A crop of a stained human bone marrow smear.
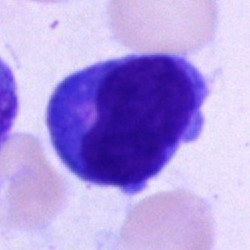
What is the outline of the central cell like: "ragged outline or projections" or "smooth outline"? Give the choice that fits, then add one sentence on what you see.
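Ragged outline or projections. Small rounded bulges project from the right and lower edges of the cell.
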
